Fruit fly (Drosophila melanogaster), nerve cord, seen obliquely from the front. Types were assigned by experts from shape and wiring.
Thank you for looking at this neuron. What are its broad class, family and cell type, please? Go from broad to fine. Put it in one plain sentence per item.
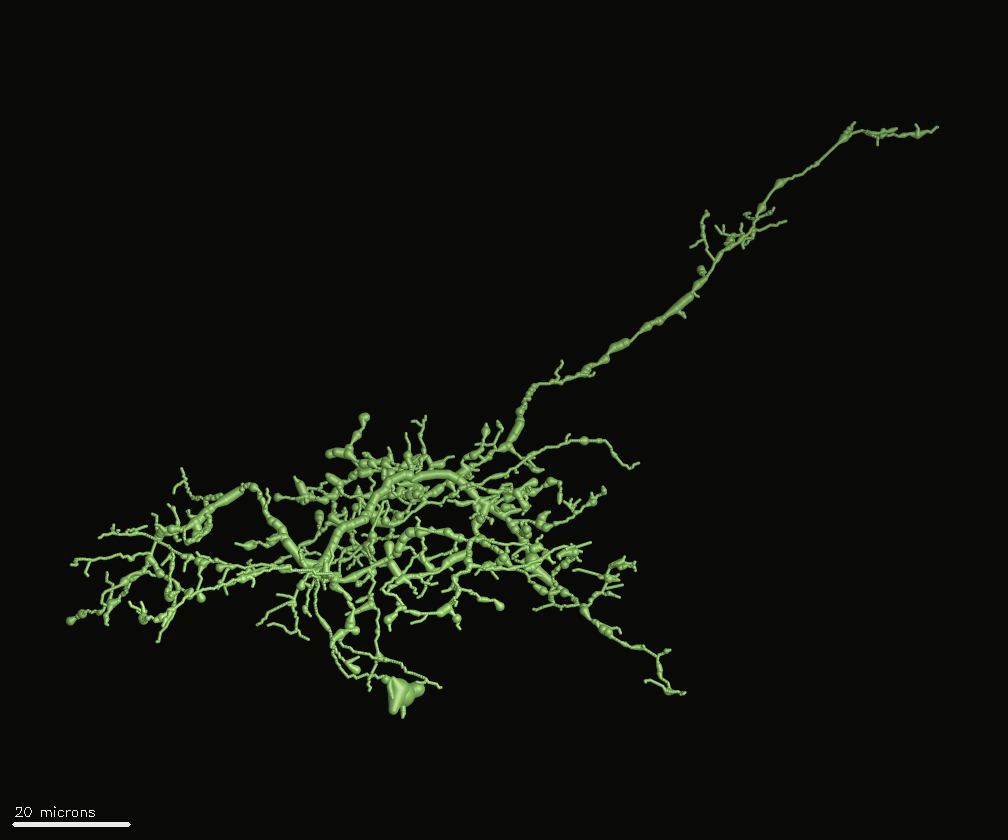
A nerve-cord intrinsic neuron of hemilineage 00A, type IN00A025.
